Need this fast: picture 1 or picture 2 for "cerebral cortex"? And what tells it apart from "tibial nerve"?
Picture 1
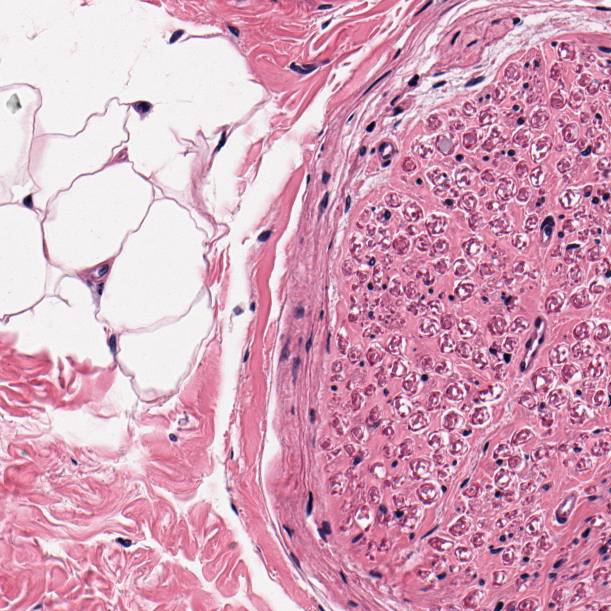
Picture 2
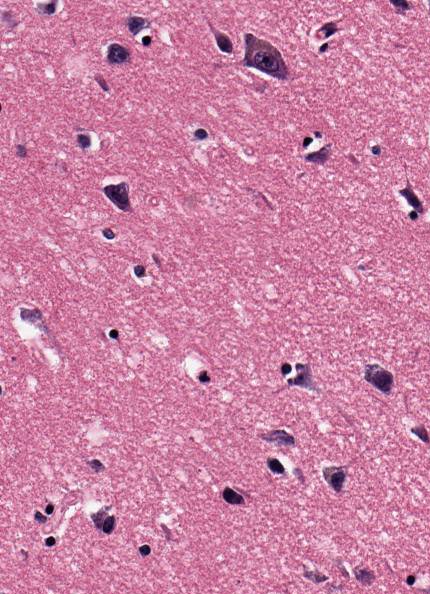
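First, identity: picture 1 is tibial nerve, picture 2 cerebral cortex. Next, contents: the nerve's sheath encloses many small round profiles cut across, each a central pink dot in a pale ring, with small dark oval to elongated nuclei between. The cortex instead is finely granular pink neuropil throughout, with cells scattered singly and no epithelium, glands or tubules. Then cells: several cortical neurons are triangular with a tapering process, and small round dark nuclei with scant cytoplasm lie scattered, some against neurons.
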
